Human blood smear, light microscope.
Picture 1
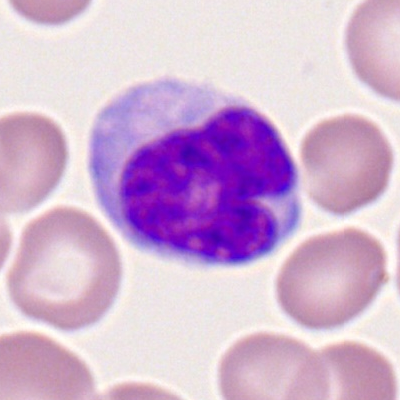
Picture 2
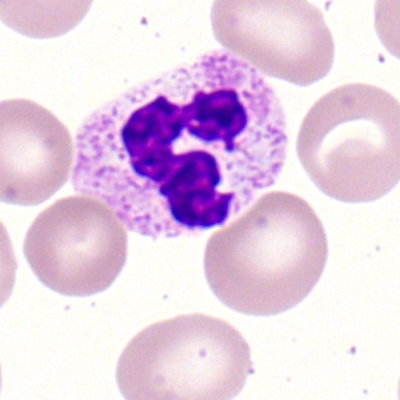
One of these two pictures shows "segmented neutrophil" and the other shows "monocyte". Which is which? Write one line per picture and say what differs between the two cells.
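The cell in picture 1 is a monocyte. No distinct granules are seen in the cytoplasm.
The cell in picture 2 is a segmented neutrophil. Fine pinkish-purple granules are scattered throughout the cytoplasm.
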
